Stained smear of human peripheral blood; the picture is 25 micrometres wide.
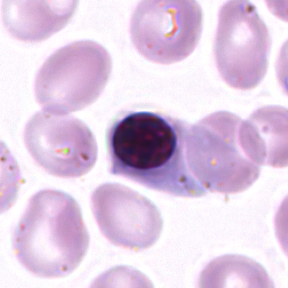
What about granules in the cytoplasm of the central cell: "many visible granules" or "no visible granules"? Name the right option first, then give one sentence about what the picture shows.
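No visible granules. The cytoplasm contains no visible granules.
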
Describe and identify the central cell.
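Throughout the nucleus, the chromatin is dense and very dark purple. The pale greyish-lilac cytoplasm, close in tone to the surrounding red cells, is wider below and right of the nucleus than above. The outline is irregular and somewhat angular. This is a normoblast.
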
